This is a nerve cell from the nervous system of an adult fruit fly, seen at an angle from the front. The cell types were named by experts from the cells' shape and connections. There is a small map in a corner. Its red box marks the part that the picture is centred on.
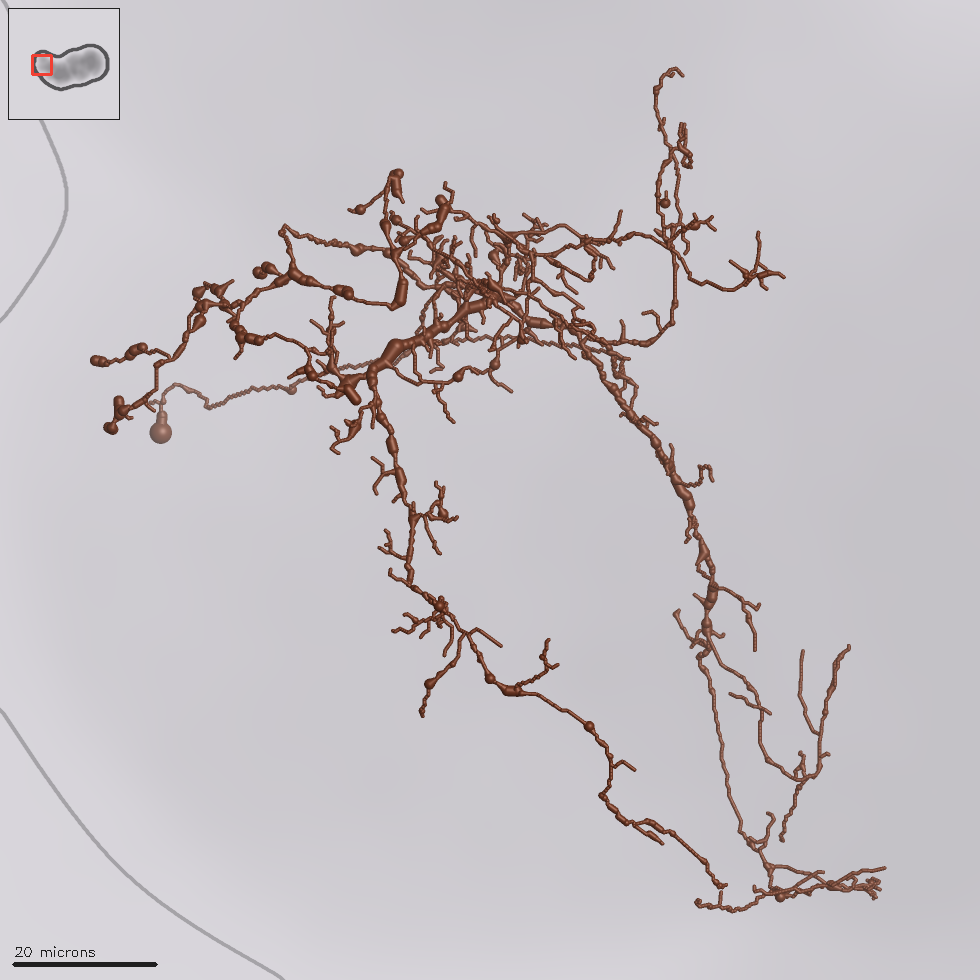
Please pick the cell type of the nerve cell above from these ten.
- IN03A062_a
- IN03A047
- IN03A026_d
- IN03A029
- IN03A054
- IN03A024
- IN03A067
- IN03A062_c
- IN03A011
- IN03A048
IN03A048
